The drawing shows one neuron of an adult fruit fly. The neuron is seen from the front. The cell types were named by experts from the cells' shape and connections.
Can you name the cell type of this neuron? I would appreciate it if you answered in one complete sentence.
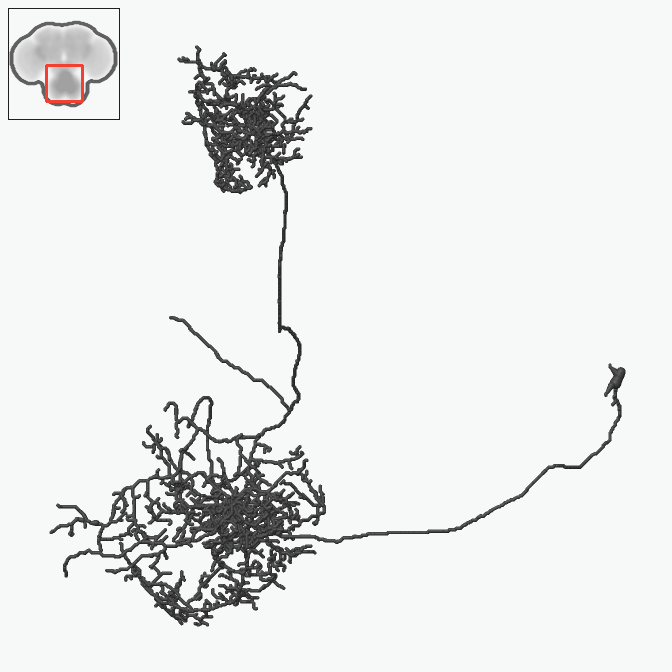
Under cell type classification, the neuron is AN09B014.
